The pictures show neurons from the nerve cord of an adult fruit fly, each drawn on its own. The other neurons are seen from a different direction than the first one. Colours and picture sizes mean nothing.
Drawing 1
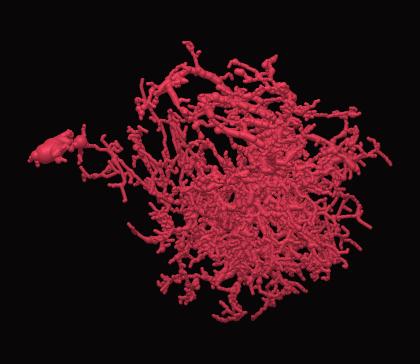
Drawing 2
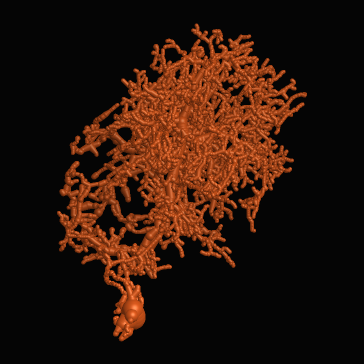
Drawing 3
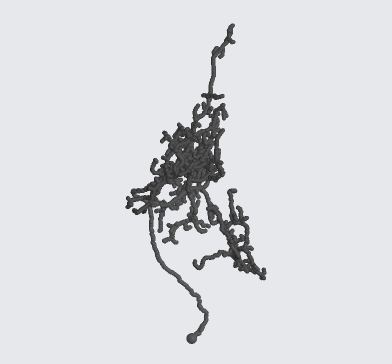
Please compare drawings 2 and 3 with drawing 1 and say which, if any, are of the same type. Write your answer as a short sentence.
Drawing 2 is of the same cell type.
